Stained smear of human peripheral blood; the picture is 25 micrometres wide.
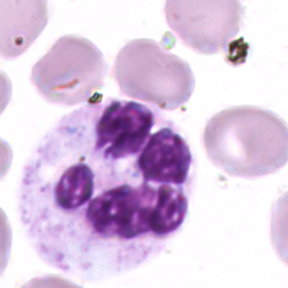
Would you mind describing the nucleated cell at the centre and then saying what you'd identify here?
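Look first at the outline: it is round and smooth. Inside the nuclear lobes the chromatin is dark purple and coarsely clumped, and you won't find any nucleoli there. Around them lies plentiful cytoplasm of a very pale pinkish-lilac. This is a segmented neutrophil.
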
